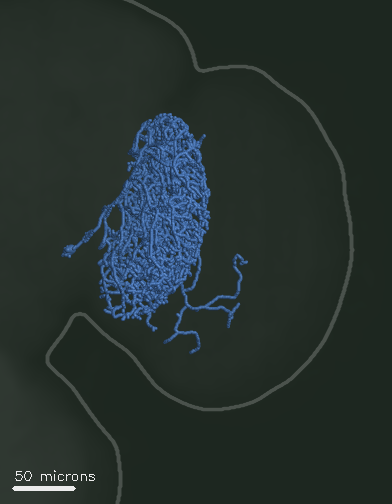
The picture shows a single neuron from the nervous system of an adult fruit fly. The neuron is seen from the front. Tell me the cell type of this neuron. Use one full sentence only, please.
By type, the neuron is Li31.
